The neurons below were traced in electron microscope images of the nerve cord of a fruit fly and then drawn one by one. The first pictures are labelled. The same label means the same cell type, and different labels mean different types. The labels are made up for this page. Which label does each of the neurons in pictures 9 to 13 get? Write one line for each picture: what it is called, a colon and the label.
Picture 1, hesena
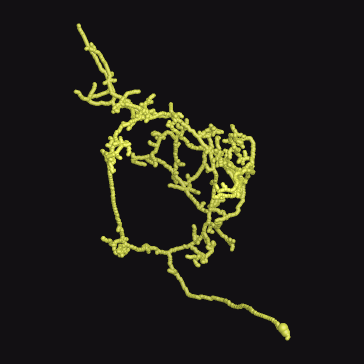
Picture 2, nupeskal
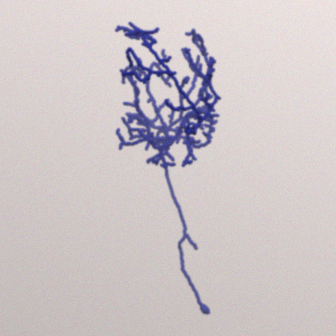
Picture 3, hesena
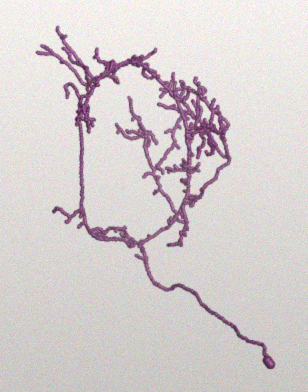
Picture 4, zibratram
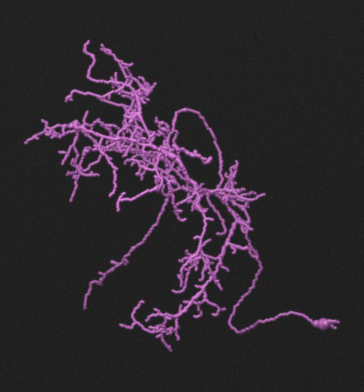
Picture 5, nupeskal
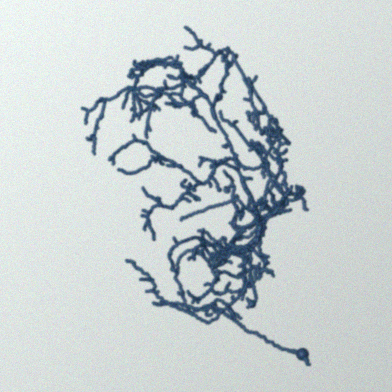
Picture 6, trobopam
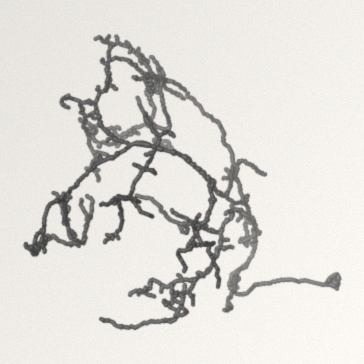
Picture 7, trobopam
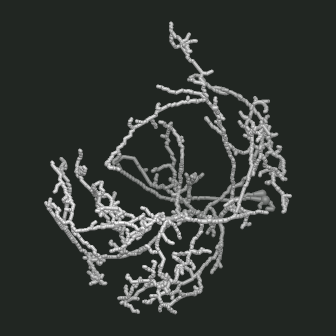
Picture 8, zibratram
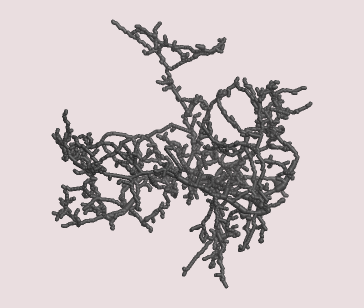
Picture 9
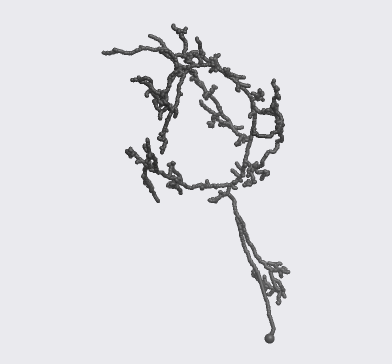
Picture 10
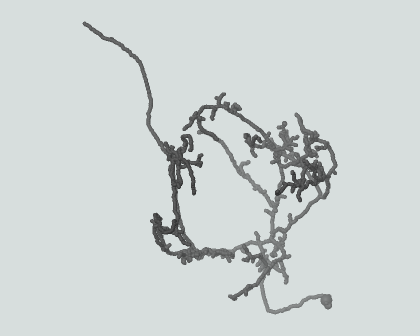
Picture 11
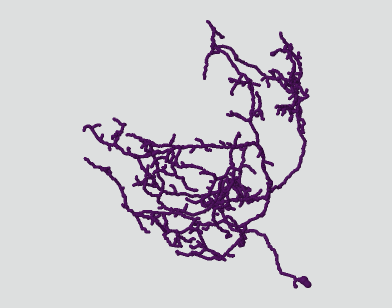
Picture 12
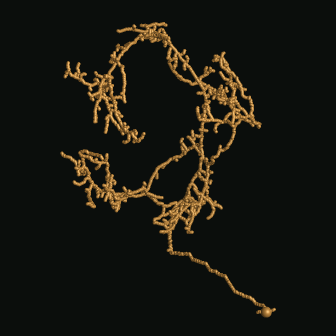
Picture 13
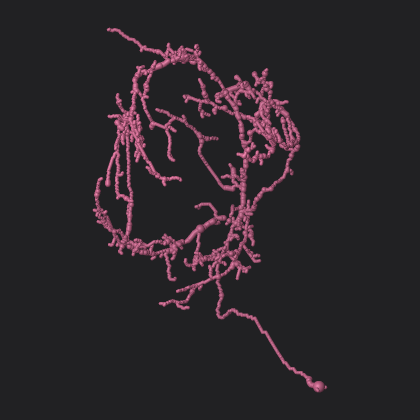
9: hesena
10: hesena
11: trobopam
12: hesena
13: hesena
